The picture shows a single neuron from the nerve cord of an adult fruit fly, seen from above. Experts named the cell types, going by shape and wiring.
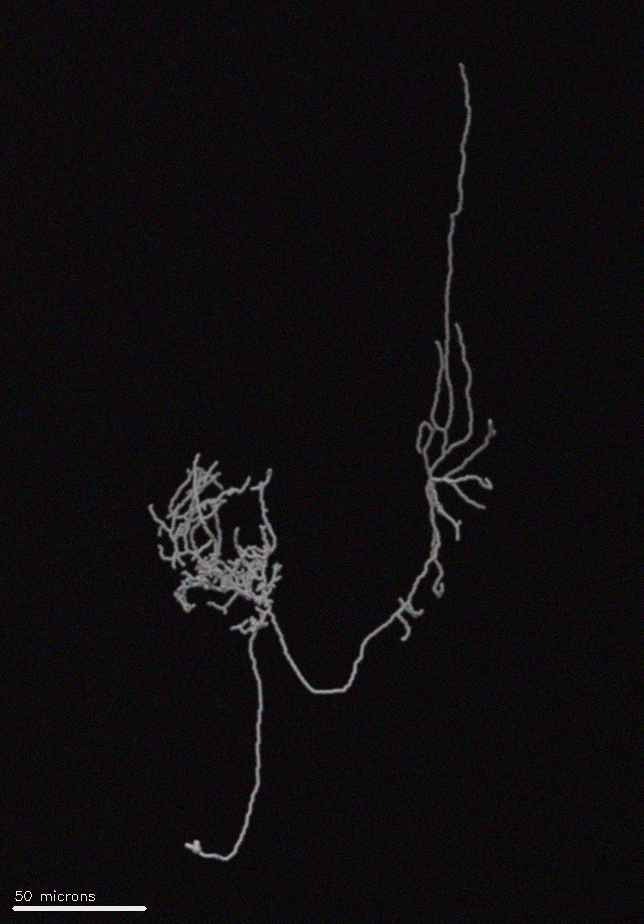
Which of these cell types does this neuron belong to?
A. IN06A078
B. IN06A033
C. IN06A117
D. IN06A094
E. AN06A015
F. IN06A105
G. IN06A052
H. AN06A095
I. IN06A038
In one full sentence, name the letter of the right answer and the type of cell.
Option G, which reads IN06A052, is the cell type of the neuron.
